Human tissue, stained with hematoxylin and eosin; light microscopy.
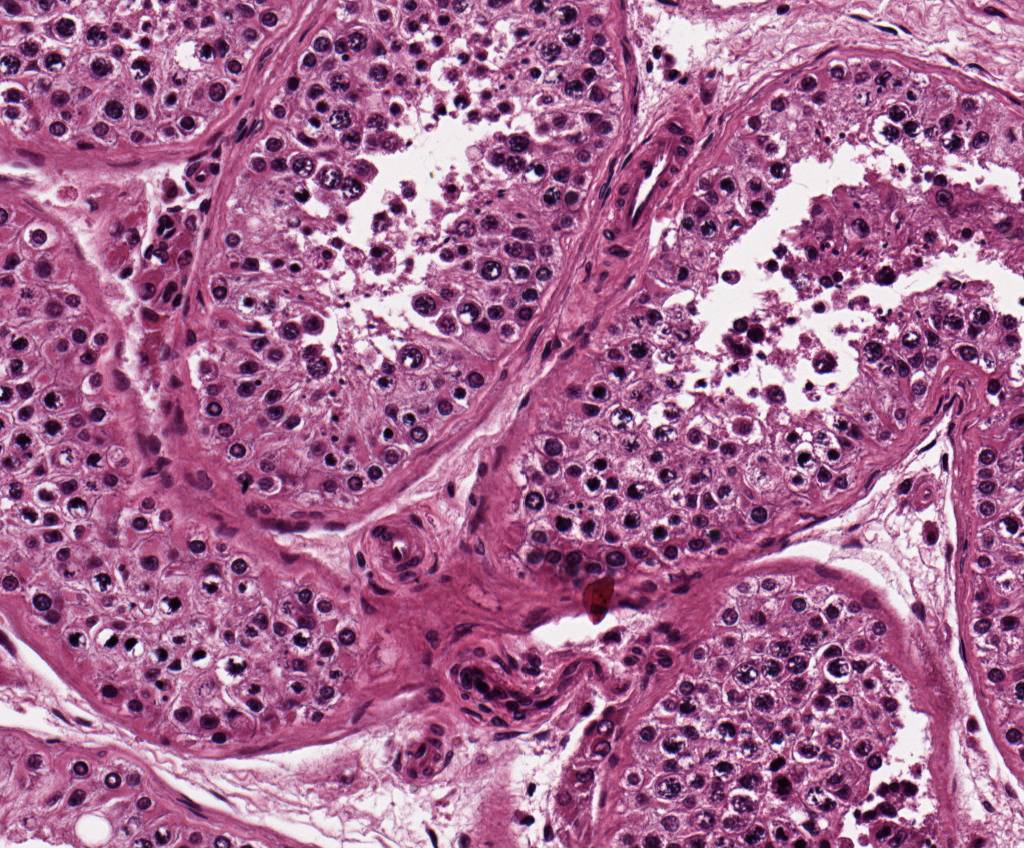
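Testis (haematoxylin and eosin). Cross-sections of several large rounded tubules fill this testis section, separated by narrow strips of stroma. Each tubule is lined by a stratified epithelium many cells thick that fills most of it; many cells in its middle layers have large round nuclei with coarse, clumped dark chromatin. A thin pink fibrous band containing flattened elongated nuclei bounds each tubule.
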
